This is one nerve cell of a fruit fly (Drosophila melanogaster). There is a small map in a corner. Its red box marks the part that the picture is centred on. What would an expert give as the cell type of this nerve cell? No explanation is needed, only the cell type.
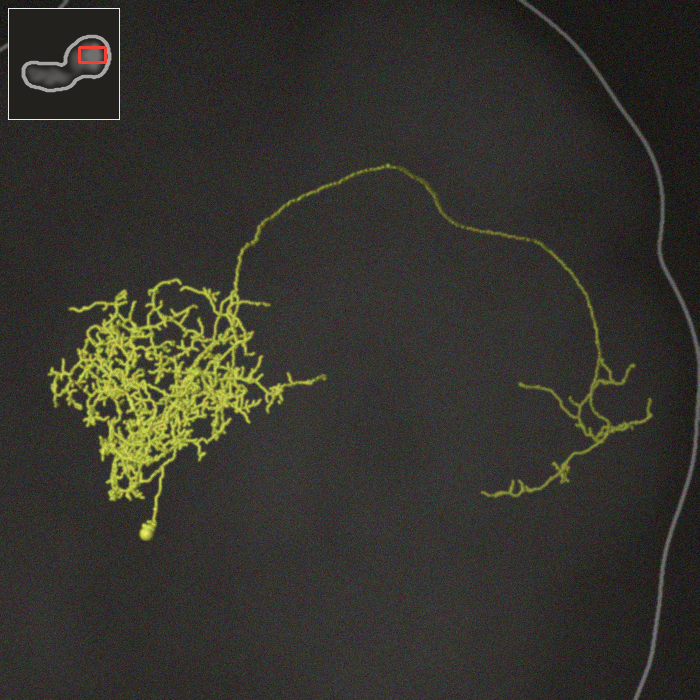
AVLP111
